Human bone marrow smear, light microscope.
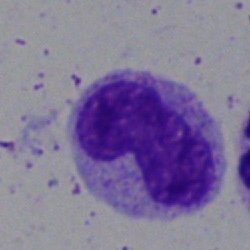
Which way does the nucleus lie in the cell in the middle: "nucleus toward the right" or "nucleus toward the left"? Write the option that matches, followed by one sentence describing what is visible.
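Nucleus toward the right. The cytoplasm is widest at the lower left, filling the nuclear notch.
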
